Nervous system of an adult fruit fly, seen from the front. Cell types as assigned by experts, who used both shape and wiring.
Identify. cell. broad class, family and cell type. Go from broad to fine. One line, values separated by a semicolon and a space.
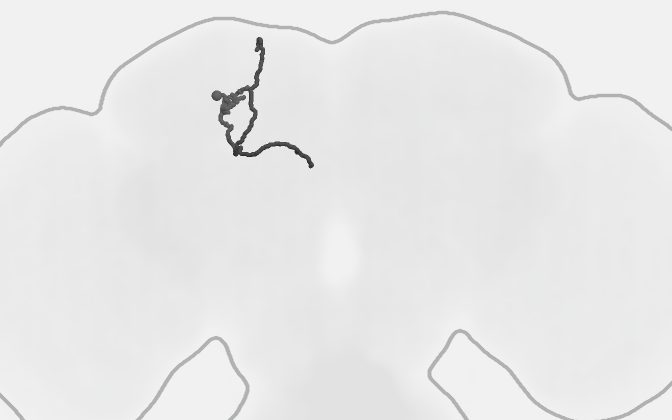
central-brain intrinsic neuron; class Kenyon Cell; KCab-m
